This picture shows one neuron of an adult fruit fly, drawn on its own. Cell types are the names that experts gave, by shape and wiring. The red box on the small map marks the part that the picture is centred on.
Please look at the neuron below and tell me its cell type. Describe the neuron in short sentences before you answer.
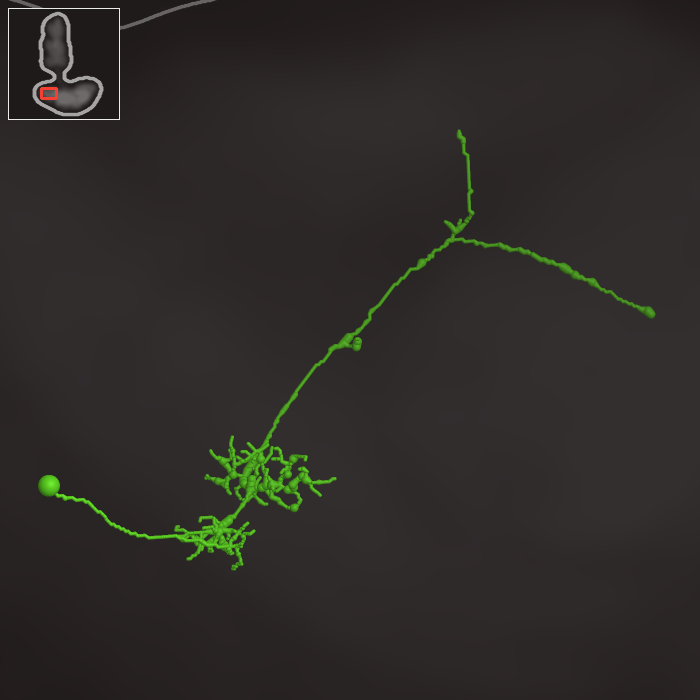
It is in the brain and does not reach the nerve cord. The picture shows dozens of branch ends. Its broad class is optic-lobe intrinsic neuron. It is of cell type TmY3.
